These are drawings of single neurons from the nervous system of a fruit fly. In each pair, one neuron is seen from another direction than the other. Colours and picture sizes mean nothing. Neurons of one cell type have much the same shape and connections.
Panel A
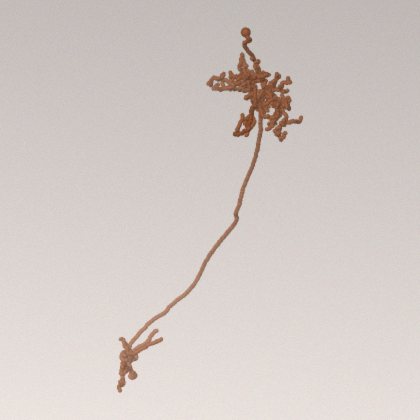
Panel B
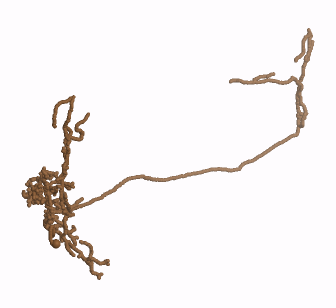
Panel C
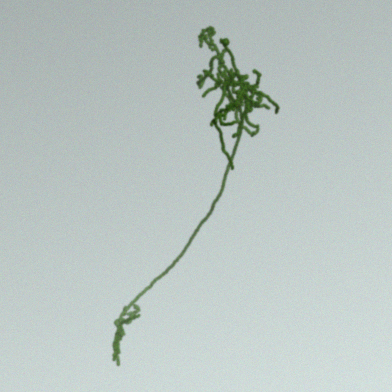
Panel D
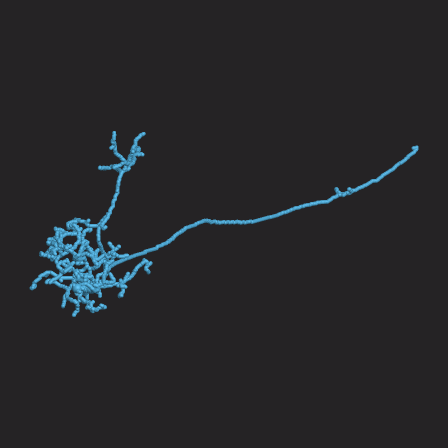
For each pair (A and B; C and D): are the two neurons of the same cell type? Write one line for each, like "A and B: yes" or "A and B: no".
A and B: yes
C and D: no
